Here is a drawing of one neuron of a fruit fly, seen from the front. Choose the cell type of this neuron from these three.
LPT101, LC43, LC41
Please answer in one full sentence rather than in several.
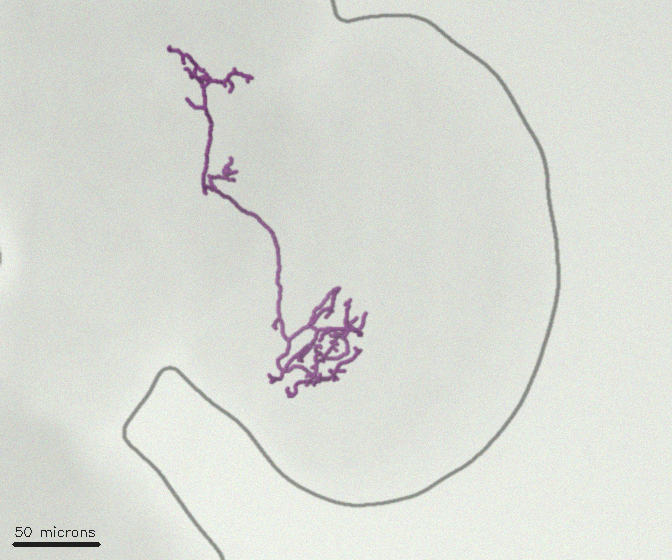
In the scheme of cell types, this neuron is LPT101.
